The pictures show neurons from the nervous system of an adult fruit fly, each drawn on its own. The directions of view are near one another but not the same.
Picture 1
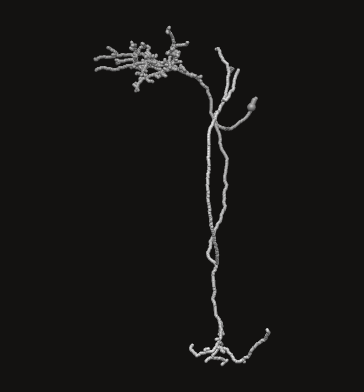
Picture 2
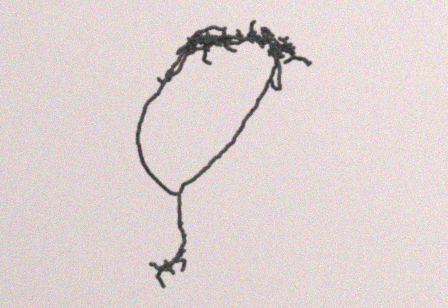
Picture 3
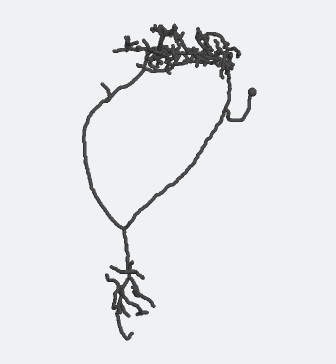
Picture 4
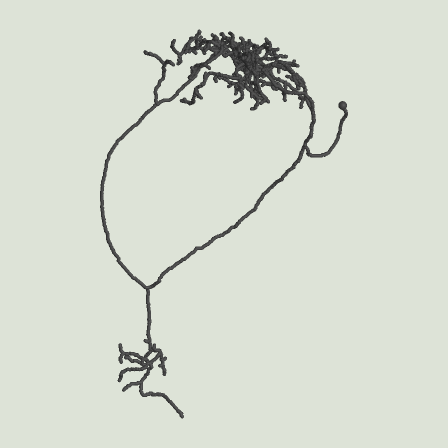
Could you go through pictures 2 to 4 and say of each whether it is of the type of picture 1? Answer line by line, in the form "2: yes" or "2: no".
2: yes
3: yes
4: no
